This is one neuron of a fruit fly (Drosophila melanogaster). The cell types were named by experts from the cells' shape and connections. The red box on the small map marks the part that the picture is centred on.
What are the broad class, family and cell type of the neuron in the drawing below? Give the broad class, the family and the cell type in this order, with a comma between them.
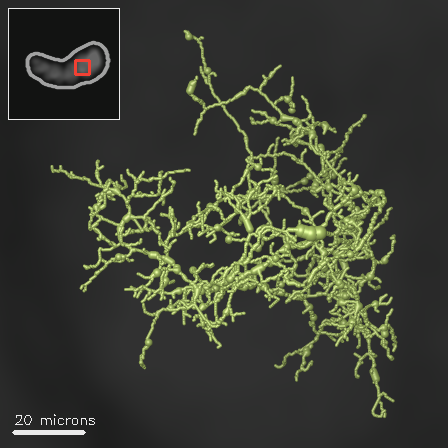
central-brain intrinsic neuron, hemilineage VLPa1_lateral, AVLP285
